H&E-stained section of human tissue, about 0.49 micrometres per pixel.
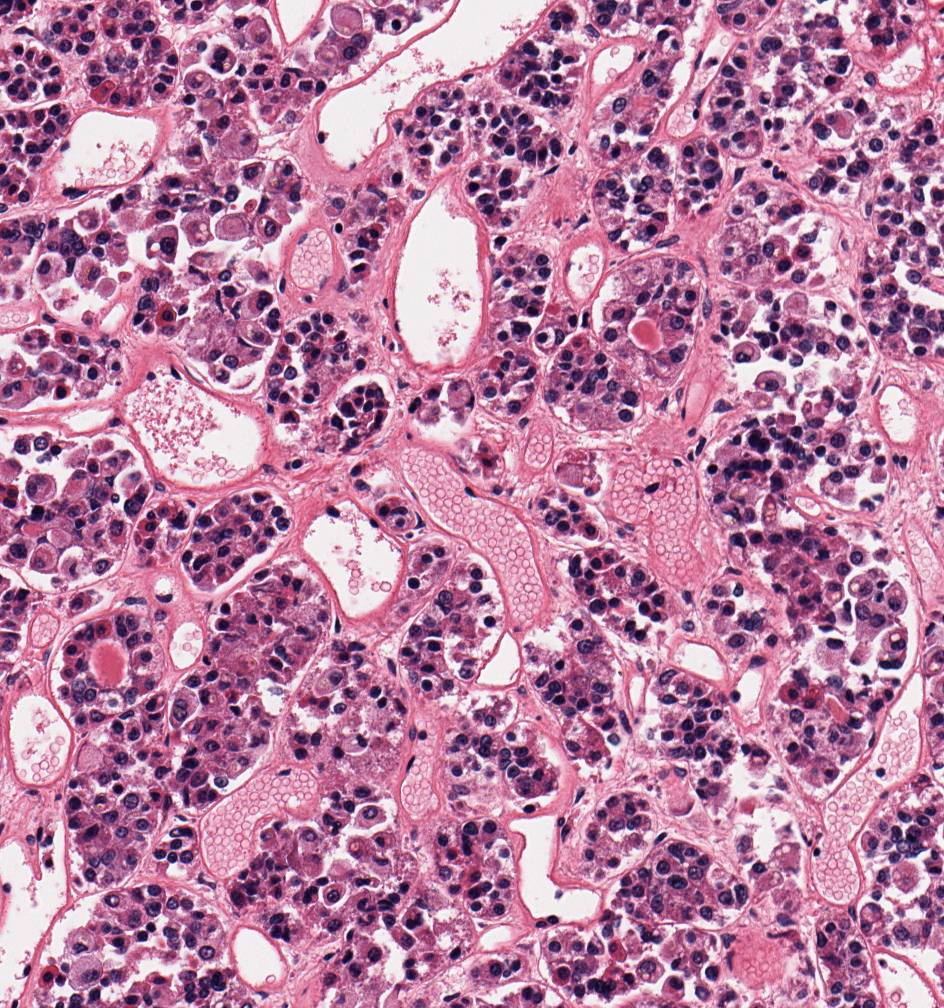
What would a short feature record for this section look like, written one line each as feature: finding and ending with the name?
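Arrangement: rounded nests of cells across the whole field
Septa: thin, pink, fibrous, between the nests
Vessels: thin-walled channels packed with red blood cells between nests, clearest in the centre and lower half
Cells: deep pink-red granular, purple and pale cytoplasm mixed within the same nests
Fat: none anywhere
Name: pituitary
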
